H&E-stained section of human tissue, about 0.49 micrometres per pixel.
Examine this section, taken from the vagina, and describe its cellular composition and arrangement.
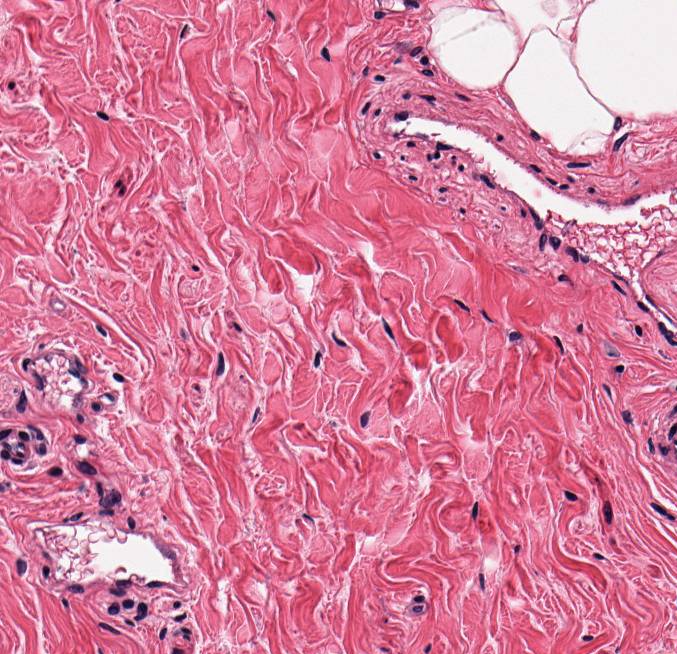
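Densely packed, wavy, pink-staining collagen bundles fill most of the field. Look among them for sparse, small, dark, elongated fibroblast nuclei. A few large, empty, thin-membraned adipocytes lie in the top right corner. A thin-walled vessel with a slit-like lumen runs from the upper middle to the right edge.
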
